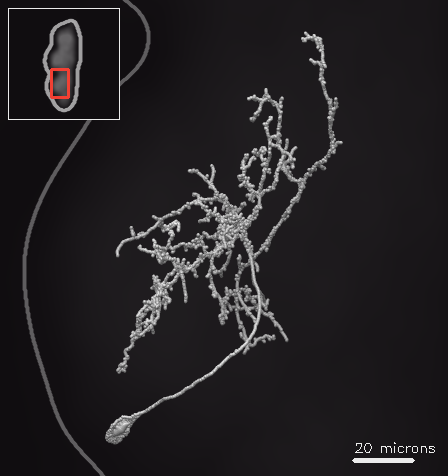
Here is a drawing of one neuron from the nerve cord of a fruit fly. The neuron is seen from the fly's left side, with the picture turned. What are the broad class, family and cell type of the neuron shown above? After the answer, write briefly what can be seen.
Its broad class is nerve-cord intrinsic neuron. The family is hemilineage 04B. It is of cell type IN04B107. By the scale bar it is about 140 microns tall in this view. Dozens of branch ends can be seen.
